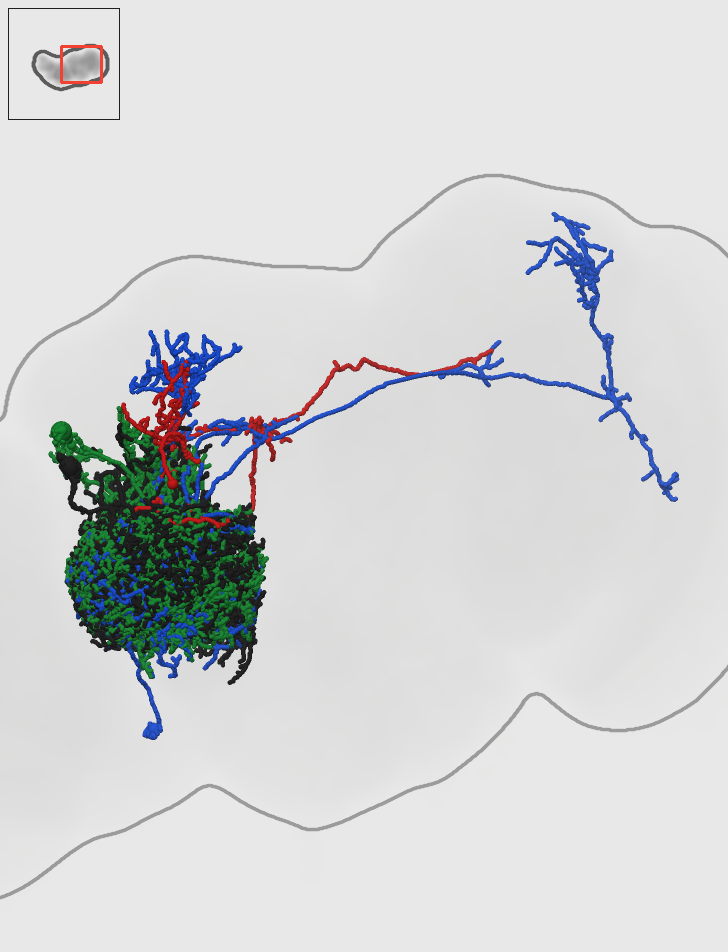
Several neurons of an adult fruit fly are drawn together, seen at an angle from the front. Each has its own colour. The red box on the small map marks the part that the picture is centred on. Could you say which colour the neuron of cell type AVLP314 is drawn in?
blue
